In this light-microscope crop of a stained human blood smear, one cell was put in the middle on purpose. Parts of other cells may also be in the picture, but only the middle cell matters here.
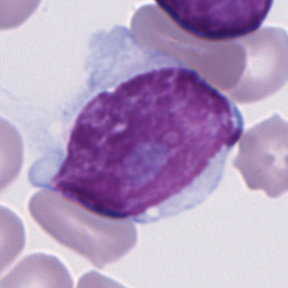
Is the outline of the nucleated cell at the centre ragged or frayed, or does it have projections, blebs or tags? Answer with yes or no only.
Yes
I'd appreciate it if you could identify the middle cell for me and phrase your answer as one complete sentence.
The cell at the middle of the crop is recognized as a myeloblast.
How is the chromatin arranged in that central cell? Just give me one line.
The chromatin shows a fine pattern without coarse clumps.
